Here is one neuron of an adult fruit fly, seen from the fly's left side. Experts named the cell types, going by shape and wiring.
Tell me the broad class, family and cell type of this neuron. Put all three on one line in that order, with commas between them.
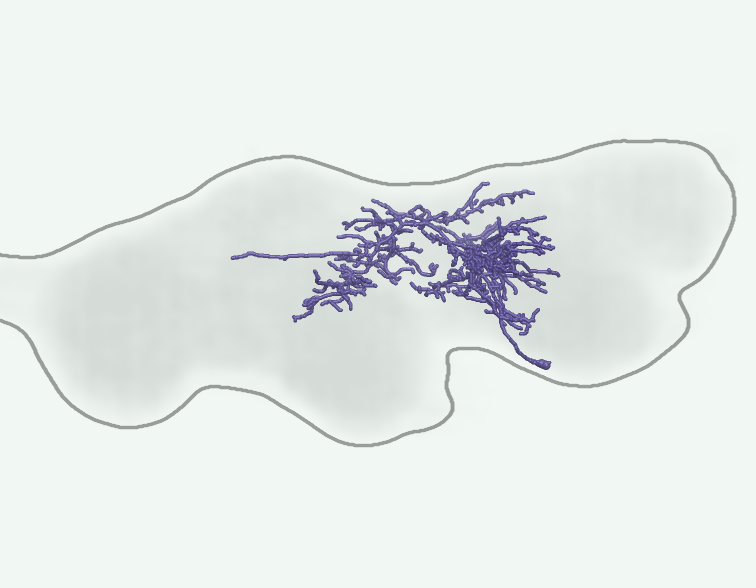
nerve-cord intrinsic neuron, hemilineage 14B, IN14B003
